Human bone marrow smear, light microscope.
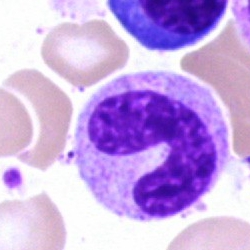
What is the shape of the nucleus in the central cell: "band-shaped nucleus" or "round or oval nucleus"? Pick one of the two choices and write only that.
Band-shaped nucleus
